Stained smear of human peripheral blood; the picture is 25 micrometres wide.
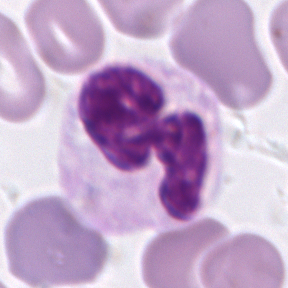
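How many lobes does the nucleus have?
Two, I see, and the upper-left one is larger than the lower-right.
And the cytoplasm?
Plentiful and pale pinkish-lilac, holding fine, faint granules.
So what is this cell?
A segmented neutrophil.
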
